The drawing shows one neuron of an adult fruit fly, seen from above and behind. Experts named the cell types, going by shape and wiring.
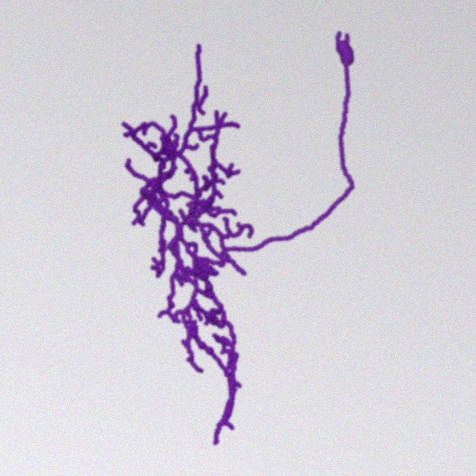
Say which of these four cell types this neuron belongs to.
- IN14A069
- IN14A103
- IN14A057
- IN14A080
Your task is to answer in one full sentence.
This neuron is classified under the cell type IN14A080.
